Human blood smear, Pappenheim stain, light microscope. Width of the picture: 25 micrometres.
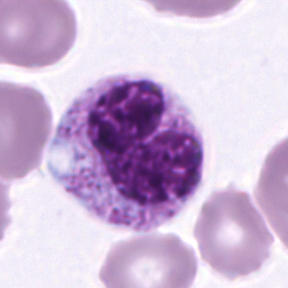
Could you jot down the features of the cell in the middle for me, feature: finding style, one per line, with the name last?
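Outline: round and smooth, with no projections at all
Nucleoli: none visible in the nucleus
Granules: violet, scattered throughout the cytoplasm
Pale patch: almost free of granules, at the left edge of the cytoplasm
Name: band neutrophil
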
